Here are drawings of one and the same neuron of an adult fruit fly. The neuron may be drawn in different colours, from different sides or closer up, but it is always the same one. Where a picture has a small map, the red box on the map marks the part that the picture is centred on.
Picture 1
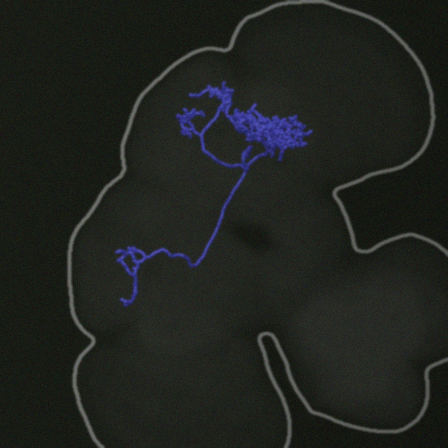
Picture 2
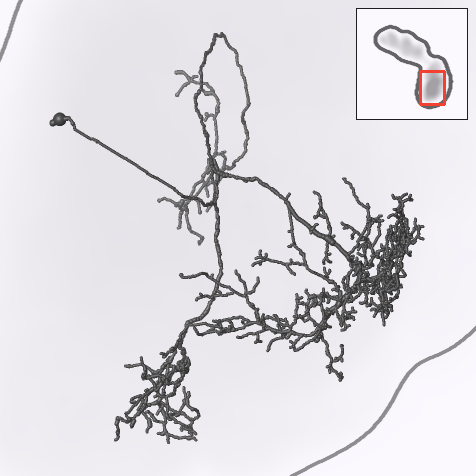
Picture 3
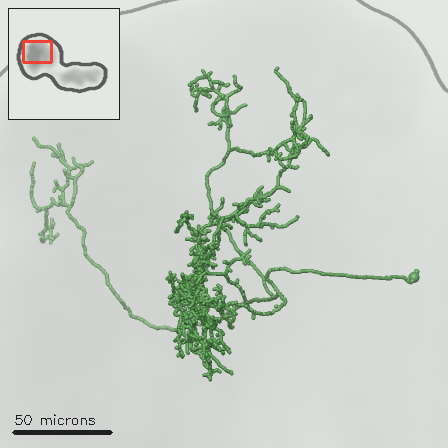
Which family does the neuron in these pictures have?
hemilineage VLPl&p2_posterior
